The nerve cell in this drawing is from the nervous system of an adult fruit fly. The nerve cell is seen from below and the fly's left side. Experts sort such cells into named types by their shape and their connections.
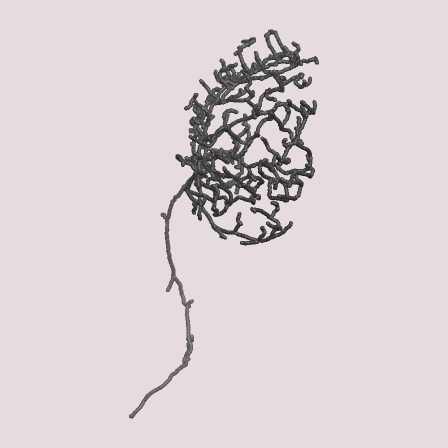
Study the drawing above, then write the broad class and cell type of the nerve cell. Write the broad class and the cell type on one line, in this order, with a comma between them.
visual projection neuron, aMe12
